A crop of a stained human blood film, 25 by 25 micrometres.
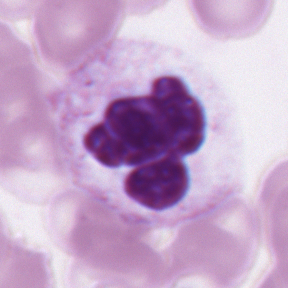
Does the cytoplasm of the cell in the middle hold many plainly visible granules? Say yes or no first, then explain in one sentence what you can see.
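Yes. The cytoplasm is dusted with fine pinkish-violet granules.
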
